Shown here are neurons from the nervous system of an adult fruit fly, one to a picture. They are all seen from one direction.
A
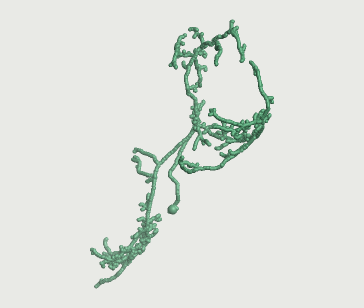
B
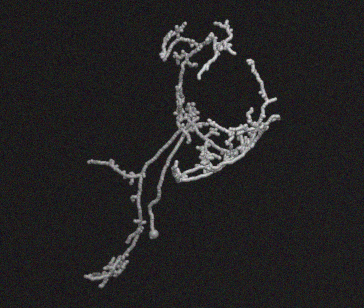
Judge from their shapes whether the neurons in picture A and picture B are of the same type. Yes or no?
yes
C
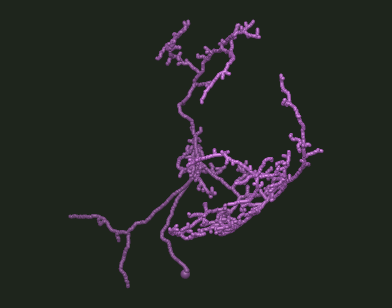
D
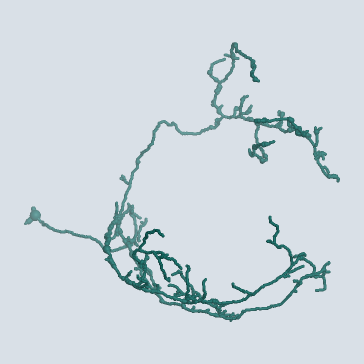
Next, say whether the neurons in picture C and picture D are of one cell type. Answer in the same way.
yes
